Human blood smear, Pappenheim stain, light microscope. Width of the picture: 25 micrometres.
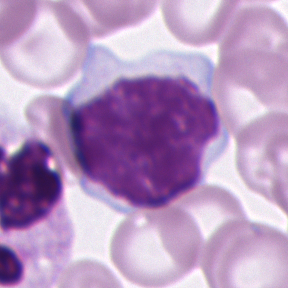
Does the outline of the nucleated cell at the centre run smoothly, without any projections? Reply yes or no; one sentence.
No, the outline of this cell is ragged or frayed, or it has projections, blebs or tags.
